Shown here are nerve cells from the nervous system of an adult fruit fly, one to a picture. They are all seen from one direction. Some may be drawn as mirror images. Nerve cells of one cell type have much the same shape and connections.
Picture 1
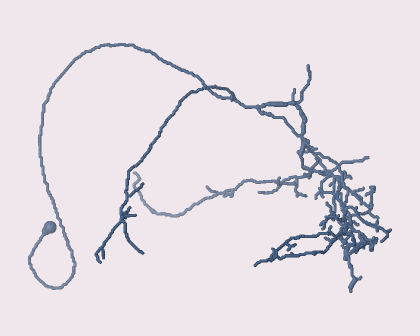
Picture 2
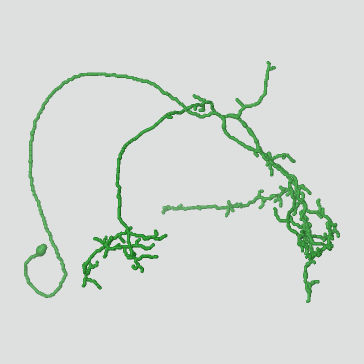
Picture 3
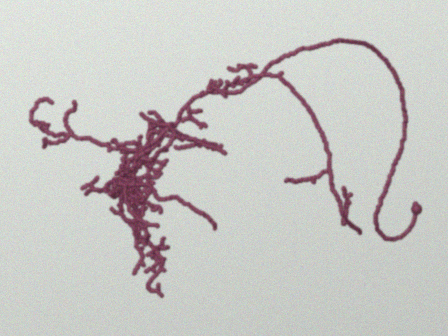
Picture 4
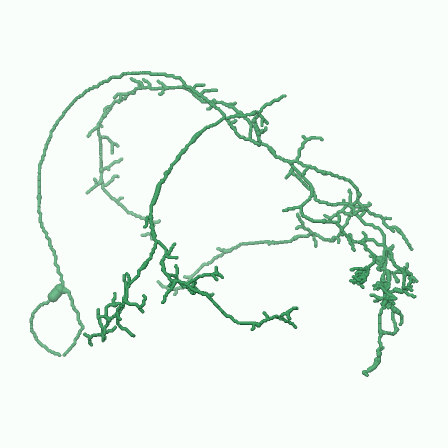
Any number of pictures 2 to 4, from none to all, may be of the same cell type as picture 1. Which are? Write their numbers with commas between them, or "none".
2, 4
